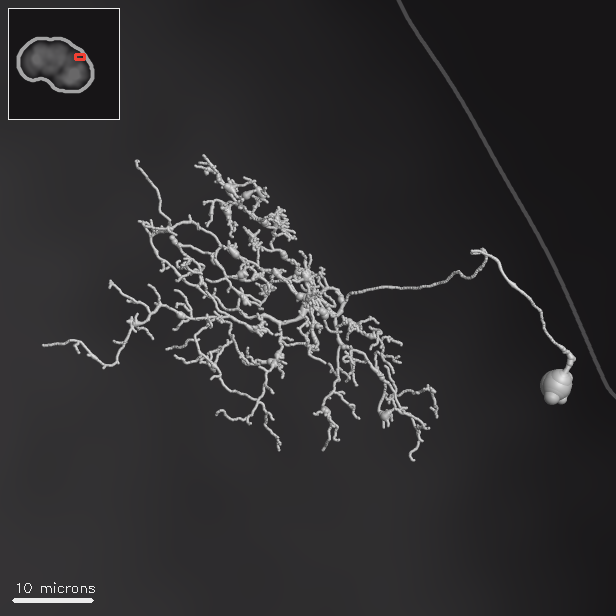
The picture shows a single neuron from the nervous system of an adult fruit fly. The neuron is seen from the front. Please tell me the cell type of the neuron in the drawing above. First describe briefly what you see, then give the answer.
The cell body can be seen on the right of the picture. By the scale bar it is about 70 microns wide in this view. This is an optic-lobe intrinsic neuron. It is of cell type Cm3.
